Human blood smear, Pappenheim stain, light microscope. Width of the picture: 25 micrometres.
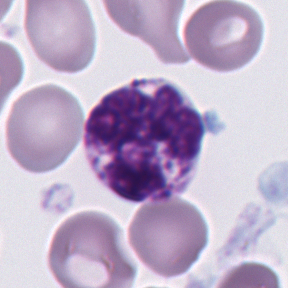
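Basophil: outline first, round and nearly smooth, about 11 micrometres across. Next, the granules: coarse, dark purple and filling most of the cell, lying over the nucleus as well as the cytoplasm. Last, the nucleus: its outline cannot be traced, because the granules hide it.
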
